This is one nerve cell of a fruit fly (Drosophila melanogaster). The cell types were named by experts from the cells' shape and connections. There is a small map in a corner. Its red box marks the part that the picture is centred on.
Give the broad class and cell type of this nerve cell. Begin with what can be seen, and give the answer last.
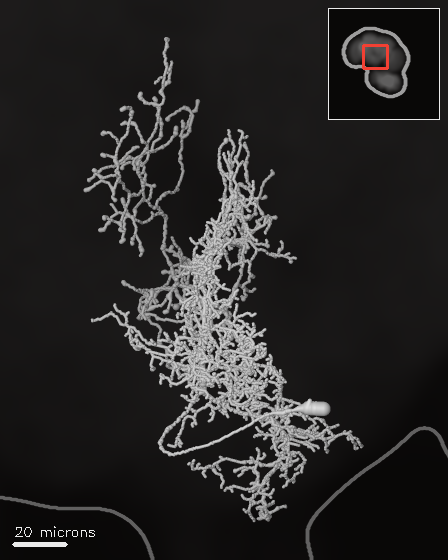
By the scale bar it is about 190 microns tall in this view. The picture shows more than a hundred branch ends. This is a central-brain intrinsic neuron. The cell type is GNG458.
